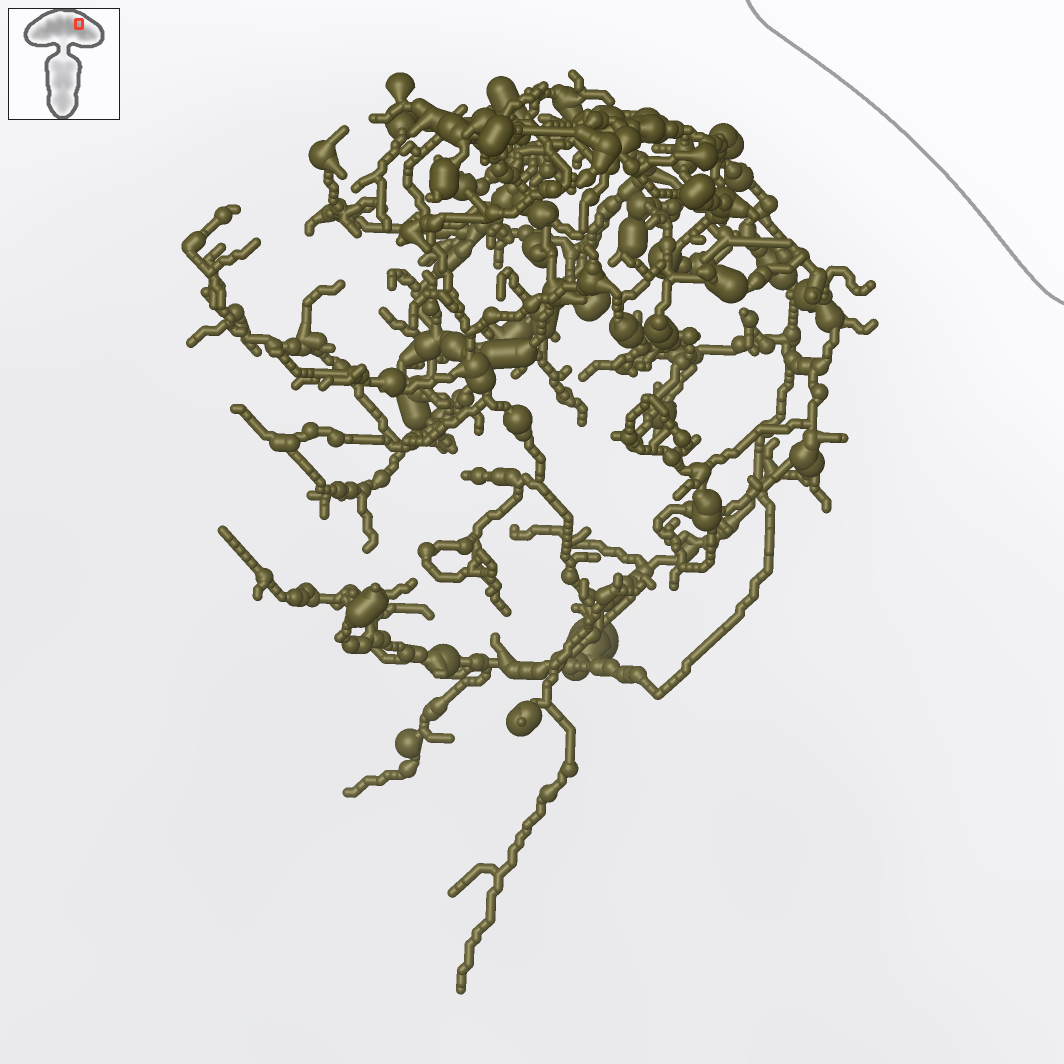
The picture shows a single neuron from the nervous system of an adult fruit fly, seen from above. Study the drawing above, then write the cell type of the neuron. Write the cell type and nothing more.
CB1964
